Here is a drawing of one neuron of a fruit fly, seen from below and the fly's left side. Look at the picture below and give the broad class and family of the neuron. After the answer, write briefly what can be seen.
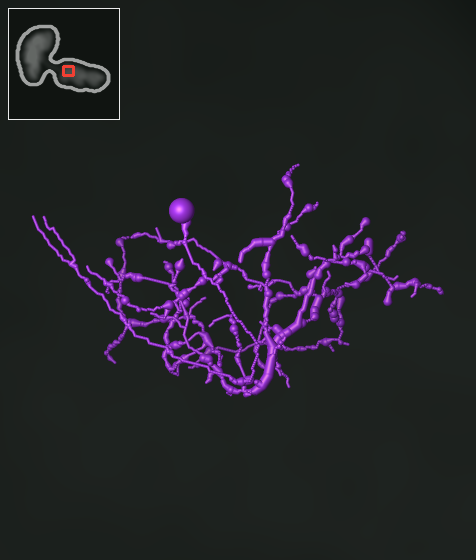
It is a nerve-cord intrinsic neuron. The family is hemilineage 01B. It is in the nerve cord and does not reach the brain. Its cell body lies in the middle of the picture. Dozens of branch ends can be seen.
